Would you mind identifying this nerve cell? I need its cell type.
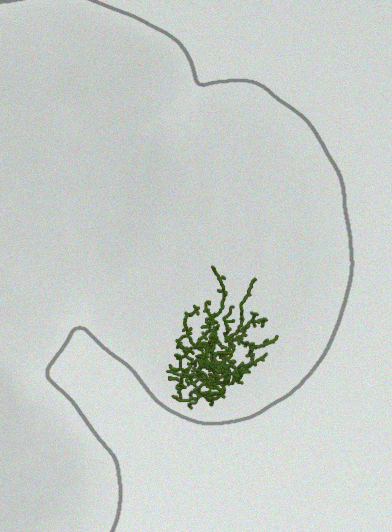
Dm20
